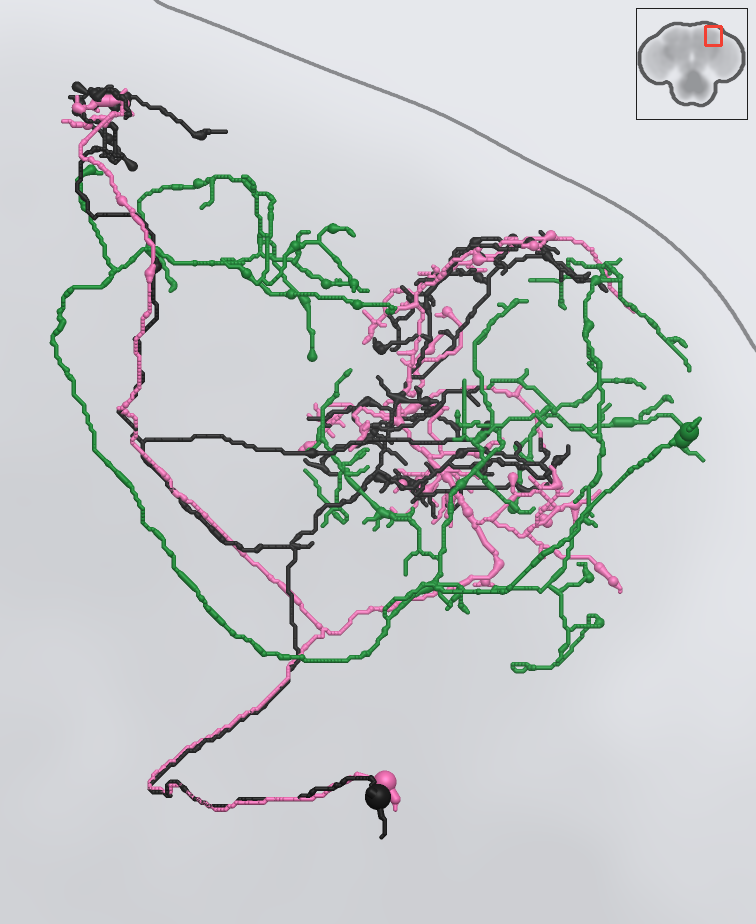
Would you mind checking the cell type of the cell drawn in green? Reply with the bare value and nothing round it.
LHAD1a4_a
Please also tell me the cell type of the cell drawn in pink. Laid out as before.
LHAV7a1_a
